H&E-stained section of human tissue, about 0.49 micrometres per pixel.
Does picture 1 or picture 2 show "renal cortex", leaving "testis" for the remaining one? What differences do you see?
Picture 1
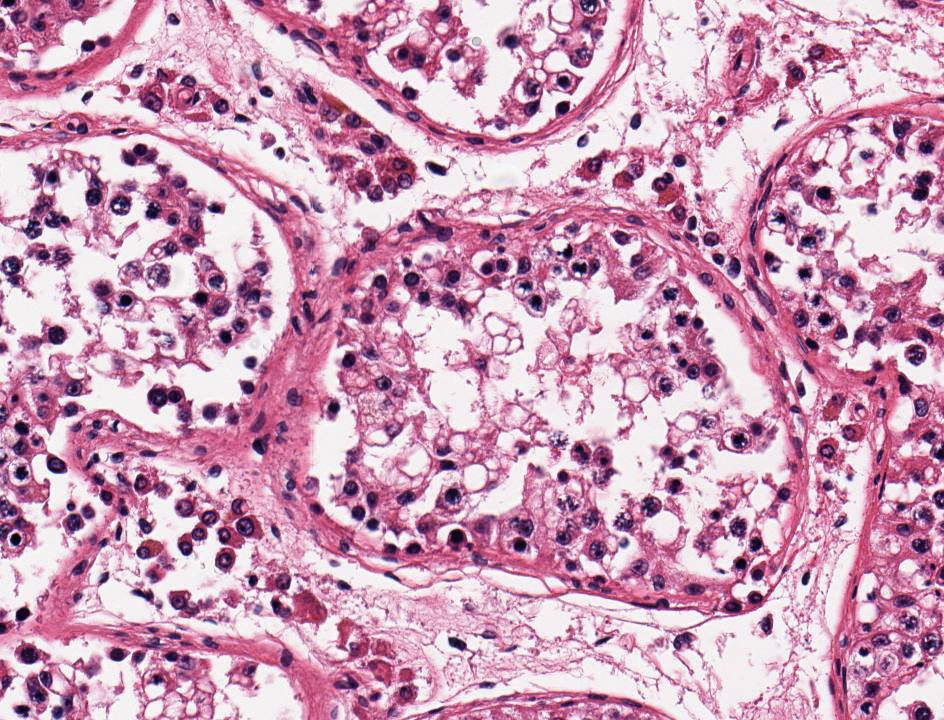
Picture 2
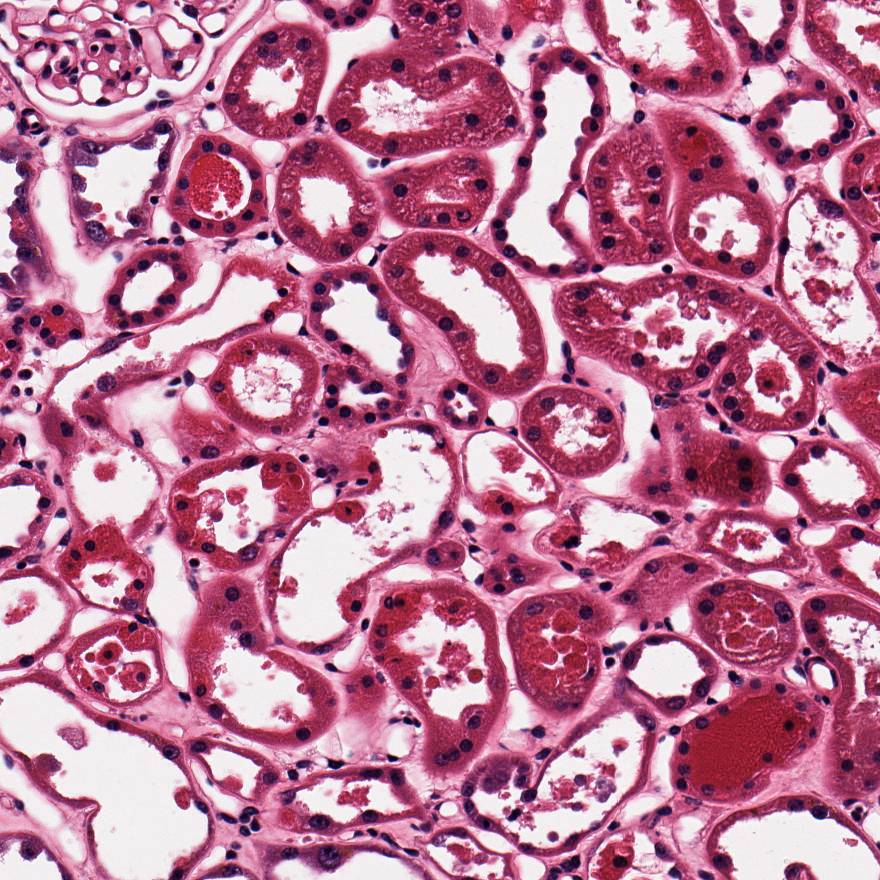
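The section in picture 1 is testis, and that in picture 2 is renal cortex. Picture 1 consists of rounded tubular cross-sections, a large one centrally and parts of others at the edges, filled by several layers of rounded cells with round, dark nuclei, many with a clear halo. The large central tubule holds pale, loose, vacuolated material instead of an open empty lumen. Picture 2, by contrast, is packed with closely set tubules in round and oval profiles whose cells have small, round, dark-staining nuclei, separated by scant stroma of thin strands with small capillaries. A partly cut glomerulus lies in its top-left corner.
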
